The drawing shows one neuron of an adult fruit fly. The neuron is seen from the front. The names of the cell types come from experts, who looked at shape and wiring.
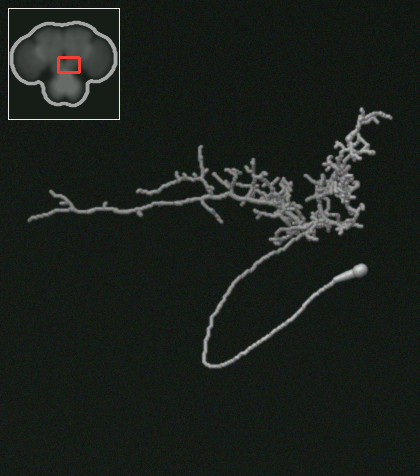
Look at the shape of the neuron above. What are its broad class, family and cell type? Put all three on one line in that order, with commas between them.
central-brain intrinsic neuron, hemilineage MD3, AMMC029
